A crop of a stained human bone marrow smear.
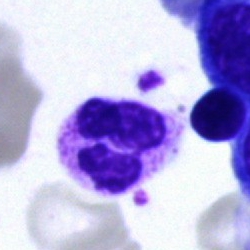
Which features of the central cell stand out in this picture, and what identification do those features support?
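Look first at the nucleus, divided into two large lobes, one above the other, with a pale curved cleft between them. Its chromatin is dark purple and densely clumped, and fine pinkish-violet granules lie in the cytoplasm. This is a segmented neutrophil.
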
